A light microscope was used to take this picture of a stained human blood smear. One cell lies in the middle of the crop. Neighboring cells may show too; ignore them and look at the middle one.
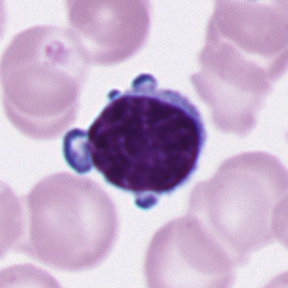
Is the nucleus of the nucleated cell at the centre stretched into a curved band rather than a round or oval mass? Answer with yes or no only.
No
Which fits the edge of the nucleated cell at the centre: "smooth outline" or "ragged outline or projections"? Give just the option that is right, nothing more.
Ragged outline or projections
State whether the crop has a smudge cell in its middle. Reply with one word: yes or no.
no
